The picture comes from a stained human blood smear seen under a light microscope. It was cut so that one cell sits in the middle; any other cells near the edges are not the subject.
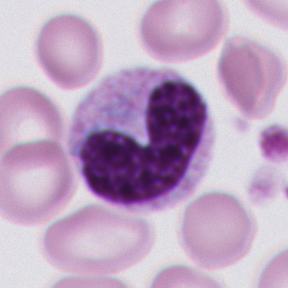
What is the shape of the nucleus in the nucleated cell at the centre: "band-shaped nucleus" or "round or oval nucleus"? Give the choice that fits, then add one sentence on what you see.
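Band-shaped nucleus. The nucleus is a thick curved band whose notch opens toward the upper left.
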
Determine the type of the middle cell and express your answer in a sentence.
Seen at the centre of the crop is a band neutrophil.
